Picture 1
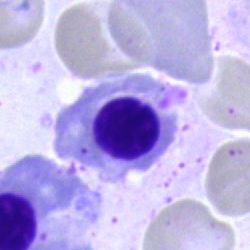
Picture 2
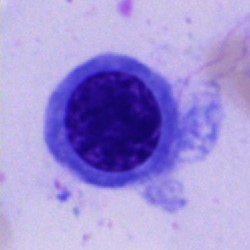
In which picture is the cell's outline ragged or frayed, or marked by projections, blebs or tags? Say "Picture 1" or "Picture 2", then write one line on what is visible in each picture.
Picture 1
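What picture 1 shows: The cell outline is irregular, with small bumps along its edge.
What picture 2 shows: The outline of the cell is smooth and round.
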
